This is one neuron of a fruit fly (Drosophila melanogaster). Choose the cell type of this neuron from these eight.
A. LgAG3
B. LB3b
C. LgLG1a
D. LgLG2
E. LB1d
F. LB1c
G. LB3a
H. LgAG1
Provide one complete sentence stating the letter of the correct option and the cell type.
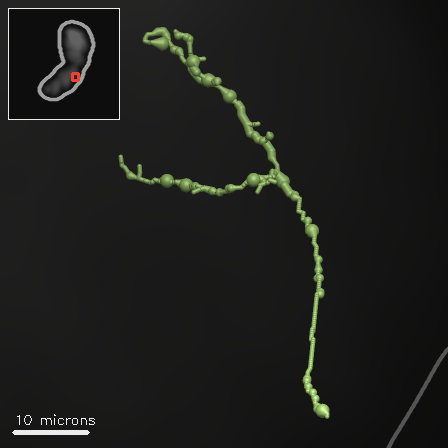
Option D gives LgLG2 as the cell type of the neuron.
